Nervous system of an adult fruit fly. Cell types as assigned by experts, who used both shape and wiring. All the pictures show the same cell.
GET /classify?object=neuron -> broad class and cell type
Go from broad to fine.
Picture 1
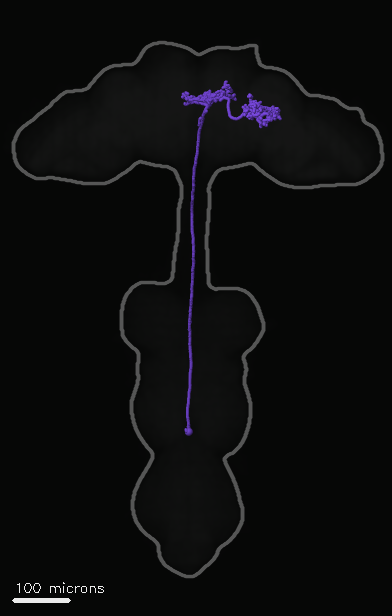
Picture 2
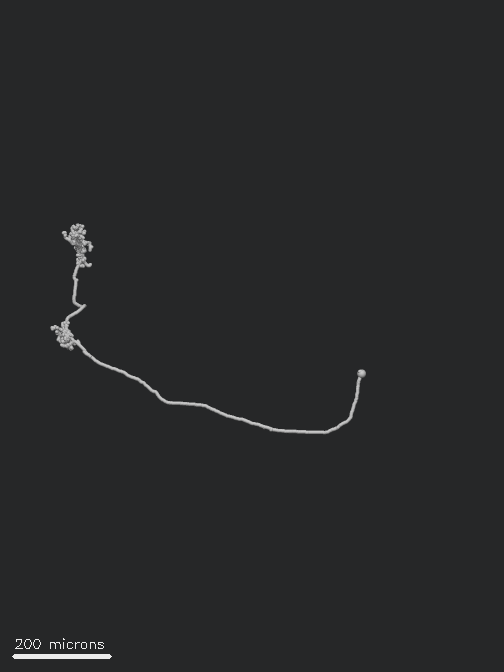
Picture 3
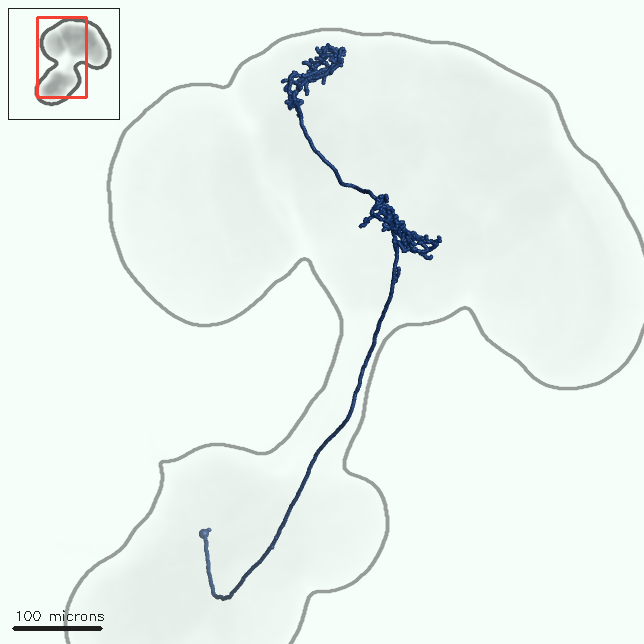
ascending neuron; ANXXX434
